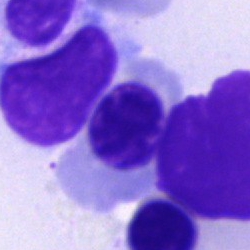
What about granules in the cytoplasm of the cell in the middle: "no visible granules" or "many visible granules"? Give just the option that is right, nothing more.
No visible granules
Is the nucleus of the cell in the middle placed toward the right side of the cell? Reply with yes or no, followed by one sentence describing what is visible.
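Yes. Most of the visible cytoplasm lies to the lower left of the nucleus.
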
